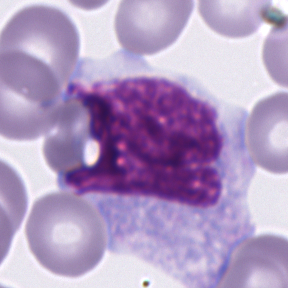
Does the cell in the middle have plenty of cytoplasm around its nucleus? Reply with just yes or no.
Yes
